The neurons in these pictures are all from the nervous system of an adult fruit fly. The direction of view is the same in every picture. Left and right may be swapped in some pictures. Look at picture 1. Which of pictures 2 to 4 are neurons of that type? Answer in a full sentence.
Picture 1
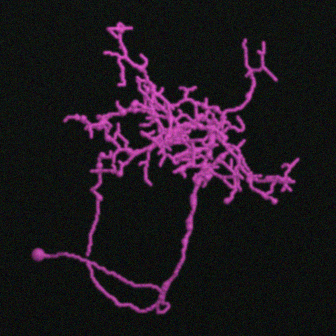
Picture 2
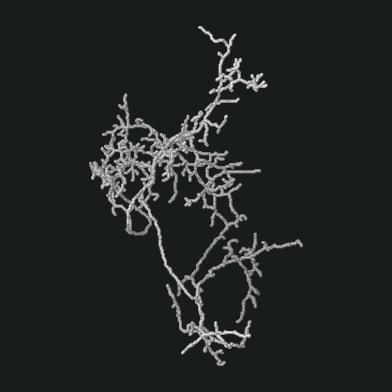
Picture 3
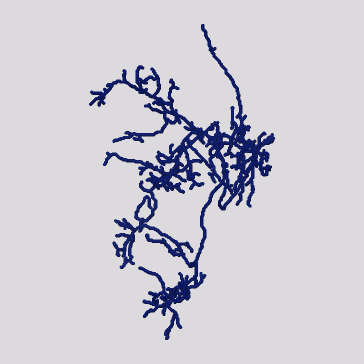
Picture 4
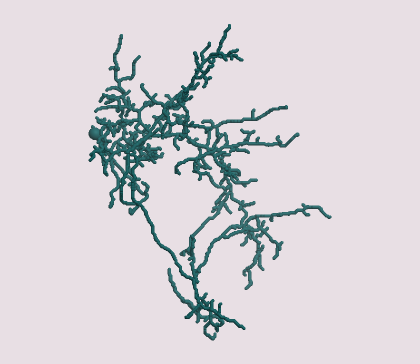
None of them is of the same cell type.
